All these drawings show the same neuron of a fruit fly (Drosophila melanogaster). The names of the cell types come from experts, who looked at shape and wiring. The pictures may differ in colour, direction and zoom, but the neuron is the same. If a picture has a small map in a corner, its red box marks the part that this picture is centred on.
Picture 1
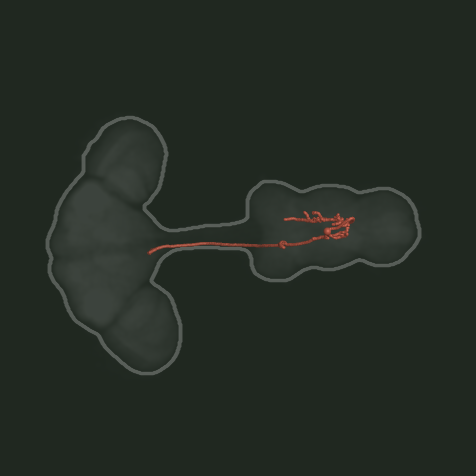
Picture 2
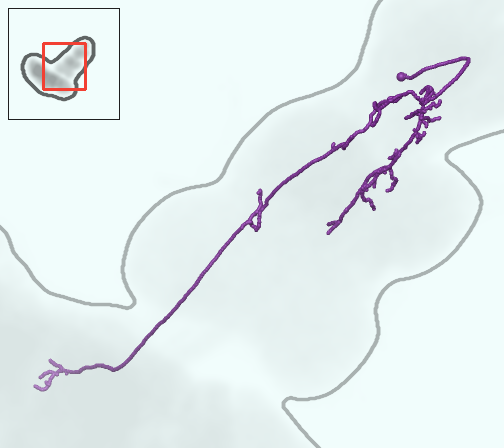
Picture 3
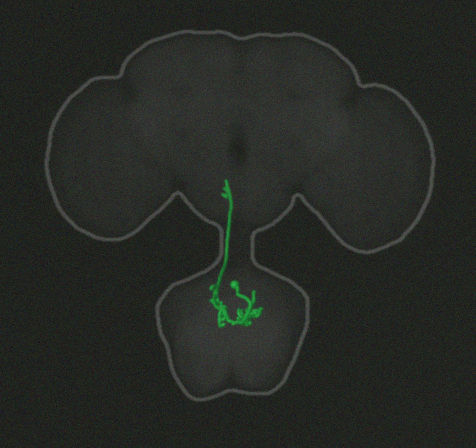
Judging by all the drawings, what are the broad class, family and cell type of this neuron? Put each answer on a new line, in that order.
ascending neuron
hemilineage 19B
AN19B104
